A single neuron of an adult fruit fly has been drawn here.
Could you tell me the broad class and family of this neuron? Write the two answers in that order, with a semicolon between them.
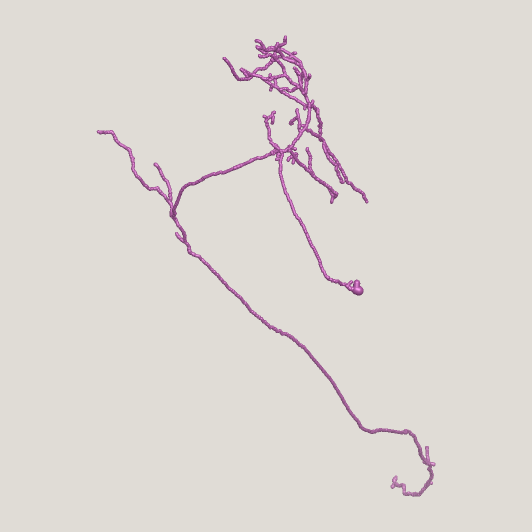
ascending neuron; hemilineage 07B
